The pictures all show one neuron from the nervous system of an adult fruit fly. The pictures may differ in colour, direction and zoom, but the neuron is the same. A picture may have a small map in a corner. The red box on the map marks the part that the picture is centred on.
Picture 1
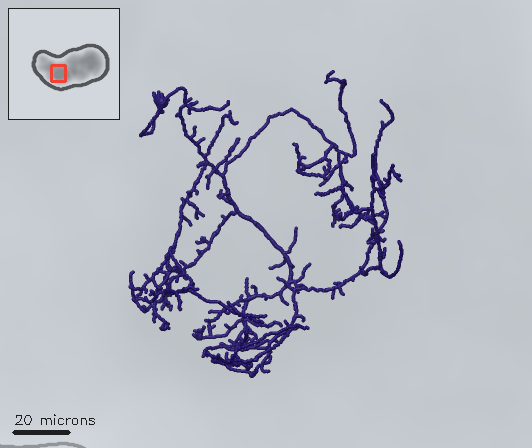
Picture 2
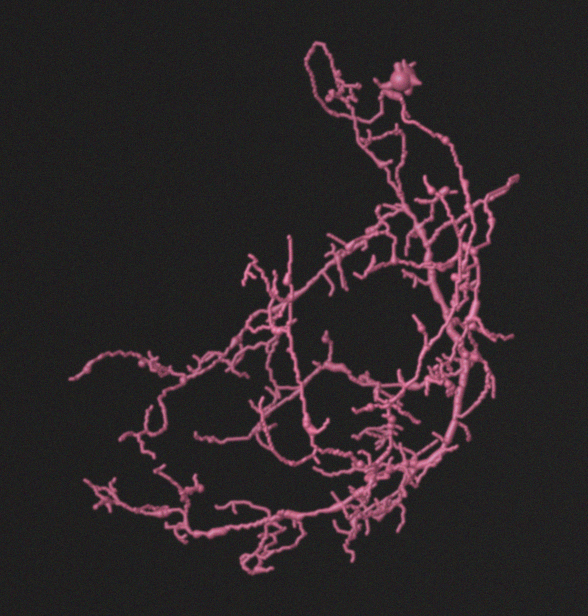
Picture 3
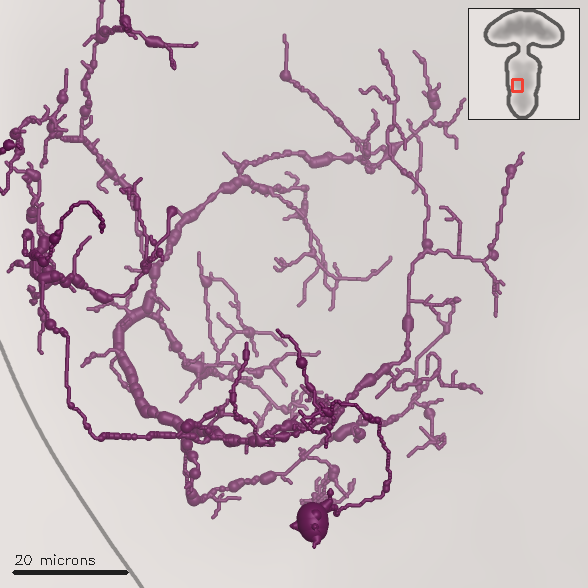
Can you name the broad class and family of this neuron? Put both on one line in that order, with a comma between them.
nerve-cord intrinsic neuron, hemilineage 03A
